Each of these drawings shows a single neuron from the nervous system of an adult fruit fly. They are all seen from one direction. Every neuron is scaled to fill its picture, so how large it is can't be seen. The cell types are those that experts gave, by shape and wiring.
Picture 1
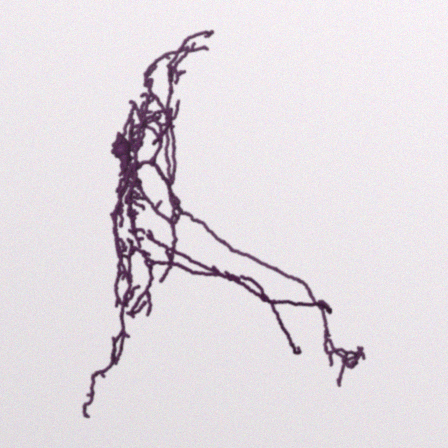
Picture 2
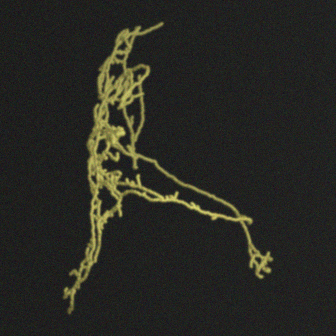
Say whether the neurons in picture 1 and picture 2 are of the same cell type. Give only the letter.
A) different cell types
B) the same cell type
B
